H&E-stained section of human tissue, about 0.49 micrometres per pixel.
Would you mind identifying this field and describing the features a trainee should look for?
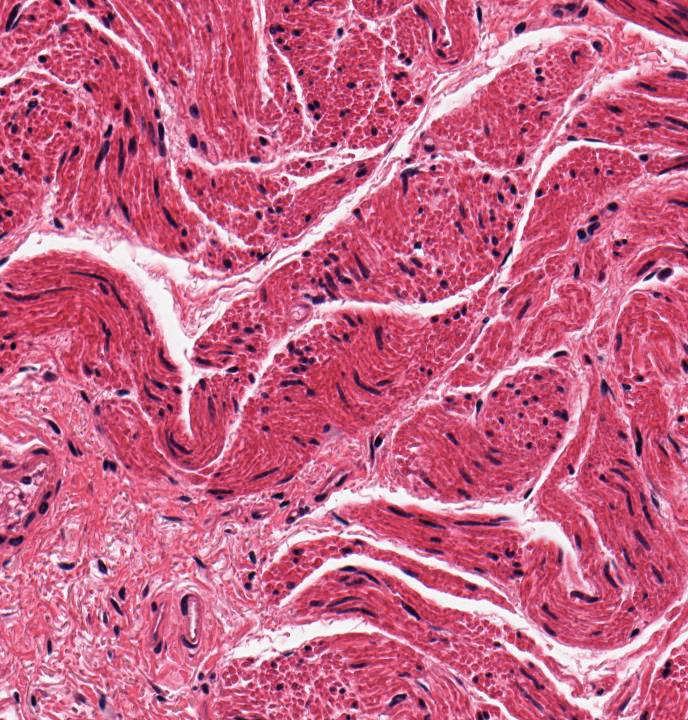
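Answer: smooth muscle. First, interlacing bundles run in many directions. Second, nuclei are cigar-shaped along lengthwise fibres, and small and round among pink profiles where bundles are cut across, centre and right. Third, the cytoplasm is deep eosinophilic pink.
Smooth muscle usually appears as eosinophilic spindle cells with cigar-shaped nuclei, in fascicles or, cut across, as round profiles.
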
